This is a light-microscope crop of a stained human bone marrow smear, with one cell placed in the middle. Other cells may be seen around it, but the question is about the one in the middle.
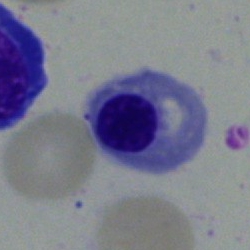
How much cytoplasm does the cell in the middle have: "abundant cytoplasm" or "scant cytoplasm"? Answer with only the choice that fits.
Abundant cytoplasm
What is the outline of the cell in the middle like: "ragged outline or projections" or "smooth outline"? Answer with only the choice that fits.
Smooth outline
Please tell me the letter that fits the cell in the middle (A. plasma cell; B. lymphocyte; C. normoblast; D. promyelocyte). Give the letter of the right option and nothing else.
C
